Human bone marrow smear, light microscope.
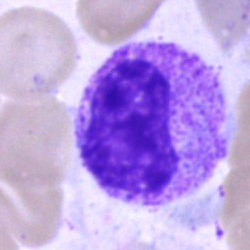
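Metamyelocyte, the cell in the middle of this marrow smear. You'll see its nucleus sitting off-centre toward the left, with coarse, clumped chromatin and darker patches. The cytoplasm makes its widest band on the right and is packed with fine purple granules.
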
